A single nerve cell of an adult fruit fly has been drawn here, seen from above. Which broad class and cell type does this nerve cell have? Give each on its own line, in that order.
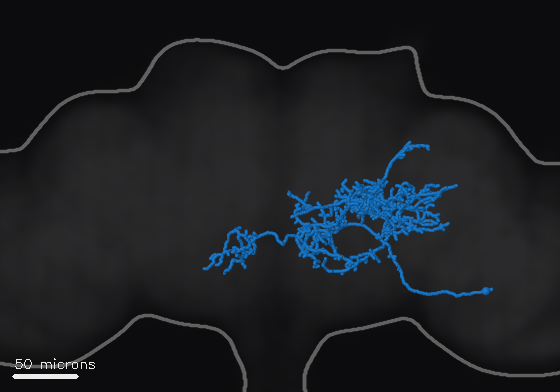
central-brain intrinsic neuron
CL316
